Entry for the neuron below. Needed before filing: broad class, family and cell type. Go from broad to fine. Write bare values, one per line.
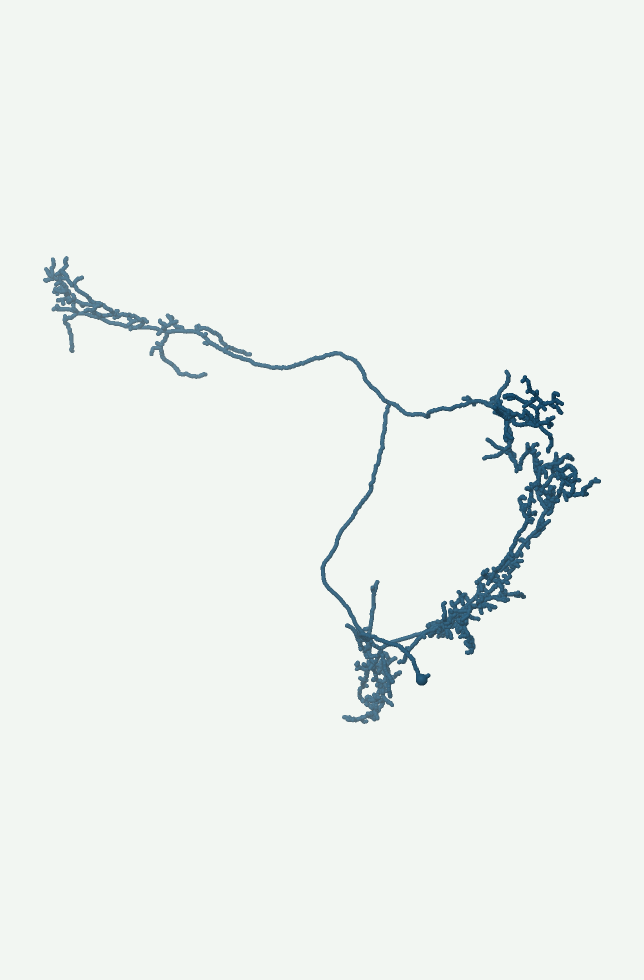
central-brain intrinsic neuron
hemilineage ALl1_ventral
SAD035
